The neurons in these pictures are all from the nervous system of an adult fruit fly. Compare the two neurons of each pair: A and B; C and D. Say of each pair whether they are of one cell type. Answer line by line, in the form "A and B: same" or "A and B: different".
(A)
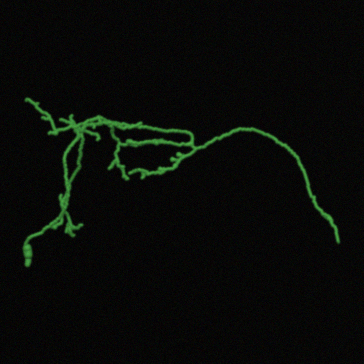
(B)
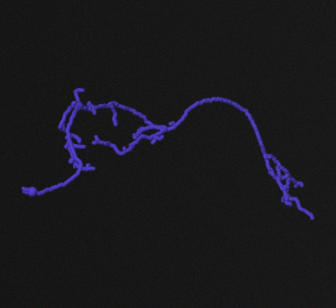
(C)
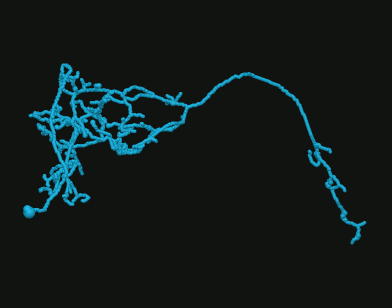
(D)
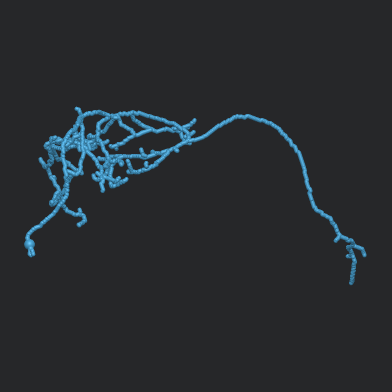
A and B: different
C and D: same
